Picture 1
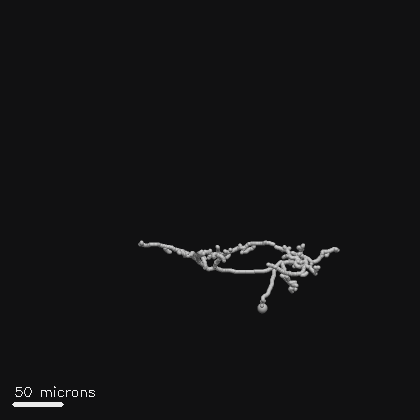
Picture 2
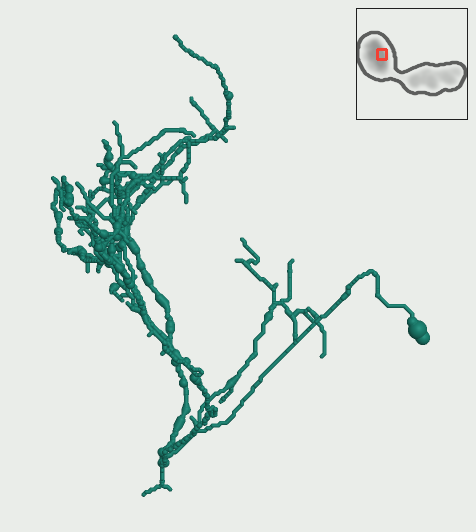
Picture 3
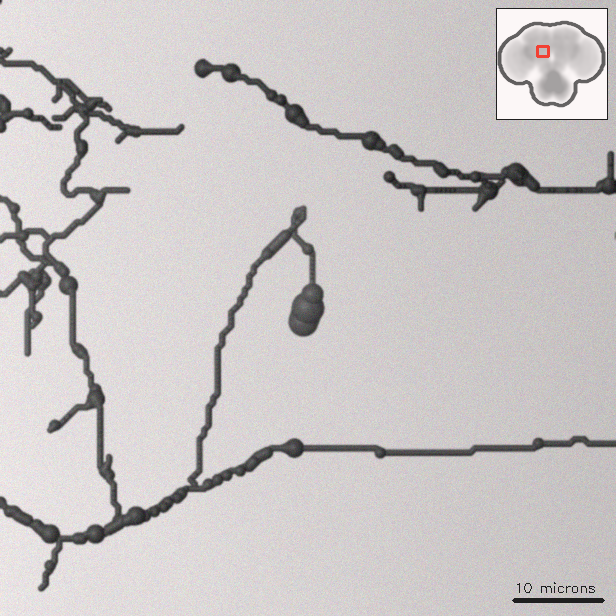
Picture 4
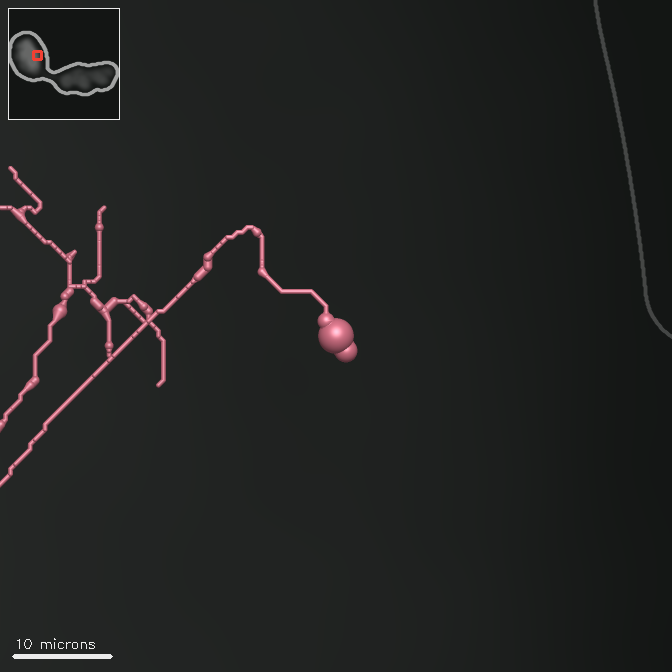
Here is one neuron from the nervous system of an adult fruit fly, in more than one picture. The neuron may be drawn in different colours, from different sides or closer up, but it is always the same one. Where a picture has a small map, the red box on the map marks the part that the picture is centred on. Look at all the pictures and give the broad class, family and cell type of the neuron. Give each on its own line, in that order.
central-brain intrinsic neuron
hemilineage DM6_ventral
PS268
